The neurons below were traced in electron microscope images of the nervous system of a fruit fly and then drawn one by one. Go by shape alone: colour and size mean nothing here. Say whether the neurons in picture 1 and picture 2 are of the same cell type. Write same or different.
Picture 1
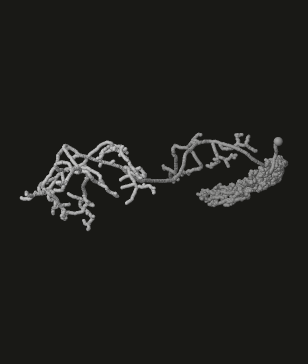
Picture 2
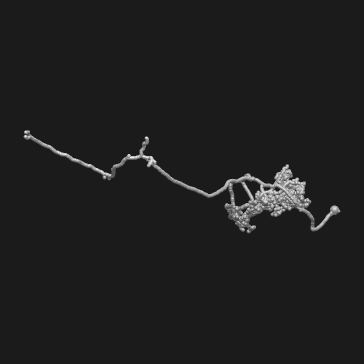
different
